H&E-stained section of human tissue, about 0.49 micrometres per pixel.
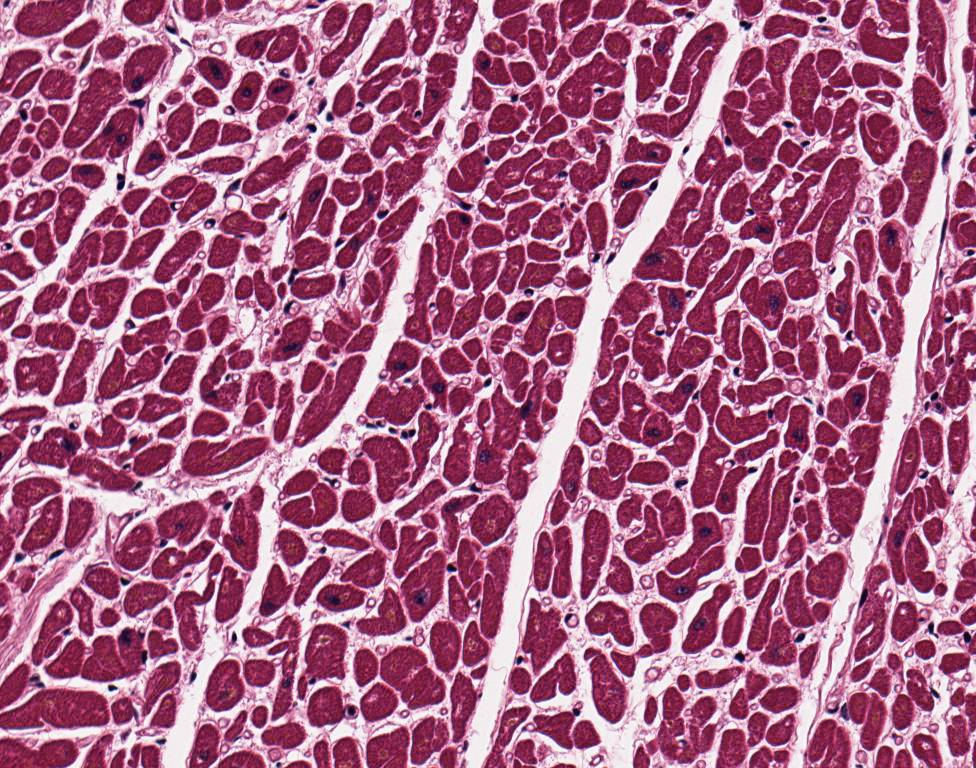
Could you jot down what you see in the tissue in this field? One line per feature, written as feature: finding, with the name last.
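Plane of section: mostly cross or oblique, whole field
Fibre profiles: closely packed, rounded to irregular
Nuclei: central in the fibre, where seen
Granules: small, yellow-brown, near the centre of some fibres
Stroma: scant and pale, with small capillary profiles
Name: left ventricle of the heart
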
